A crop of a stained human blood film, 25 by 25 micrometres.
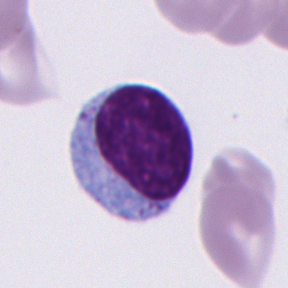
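Typical lymphocyte, the nucleated cell at the centre of the blood smear. Cell about 11 micrometres across. Nucleus oval, about 11 by 8 micrometres, smooth in outline with no indentation; lies toward the upper right and fills about 60% of the cell's area. Cytoplasm pale blue, forming a crescent along the lower left side of the cell. A few fine purple granules scattered in the cytoplasm.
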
